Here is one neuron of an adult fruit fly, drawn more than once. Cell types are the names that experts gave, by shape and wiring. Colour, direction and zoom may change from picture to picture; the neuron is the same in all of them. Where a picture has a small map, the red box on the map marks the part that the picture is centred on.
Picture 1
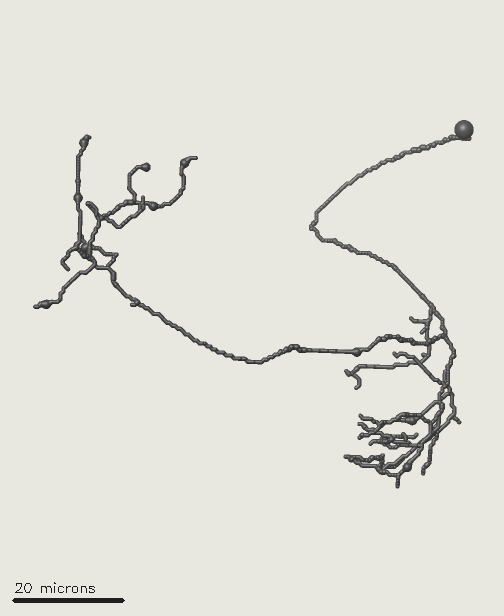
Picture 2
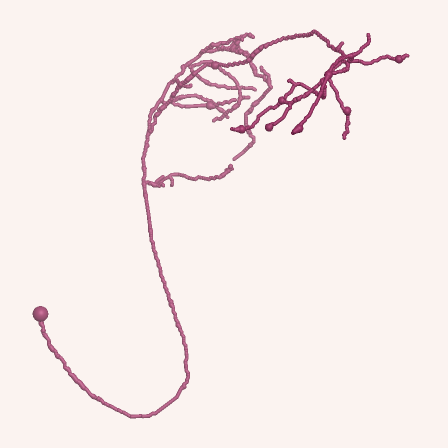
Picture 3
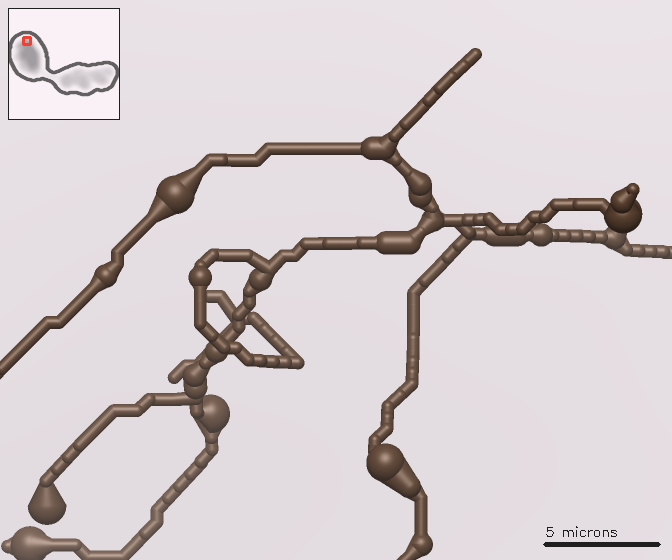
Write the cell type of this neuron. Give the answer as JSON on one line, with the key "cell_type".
{"cell_type": "CB2047"}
